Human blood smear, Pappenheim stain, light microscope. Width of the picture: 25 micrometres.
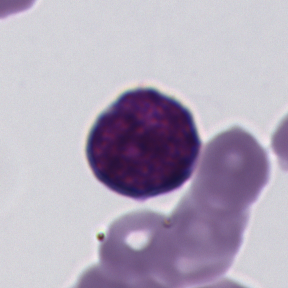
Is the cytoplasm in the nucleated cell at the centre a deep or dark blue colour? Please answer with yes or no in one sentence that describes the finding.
Yes, the cell's cytoplasm has a deep or dark blue colour.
